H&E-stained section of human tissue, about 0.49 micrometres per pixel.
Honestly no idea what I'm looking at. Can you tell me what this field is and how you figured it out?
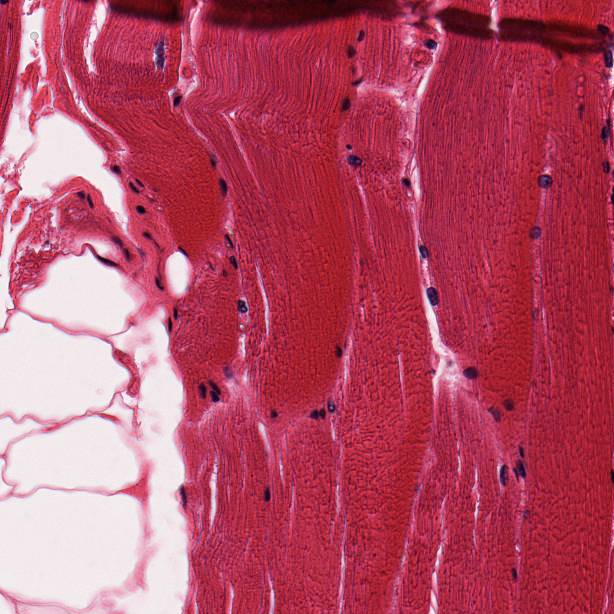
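The field mainly shows skeletal muscle. First, long eosinophilic fibres run vertically across most of the field.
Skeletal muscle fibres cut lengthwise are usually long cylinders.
Second, dark flattened nuclei lie at the fibre edges rather than centrally.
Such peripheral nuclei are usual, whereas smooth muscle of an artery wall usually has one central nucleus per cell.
Third, only thin pale connective tissue strands separate the fibres.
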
